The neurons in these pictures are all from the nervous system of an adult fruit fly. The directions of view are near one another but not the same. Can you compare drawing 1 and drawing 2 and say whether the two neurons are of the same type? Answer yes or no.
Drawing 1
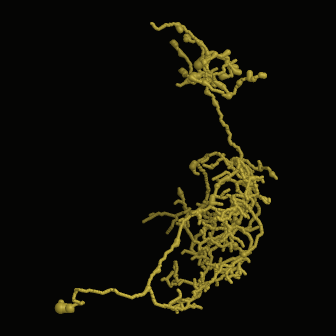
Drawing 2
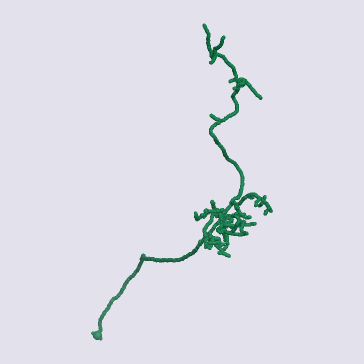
no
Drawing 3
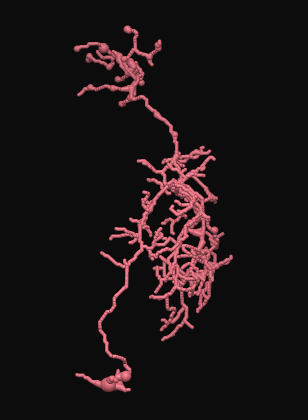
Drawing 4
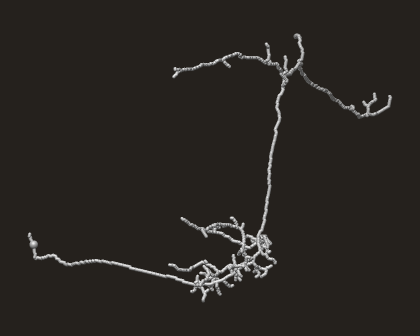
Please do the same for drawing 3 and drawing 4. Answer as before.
no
